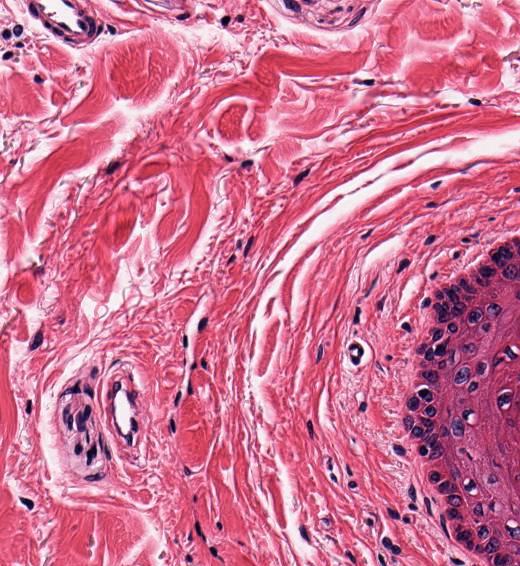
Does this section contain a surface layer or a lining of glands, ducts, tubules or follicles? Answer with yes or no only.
Yes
